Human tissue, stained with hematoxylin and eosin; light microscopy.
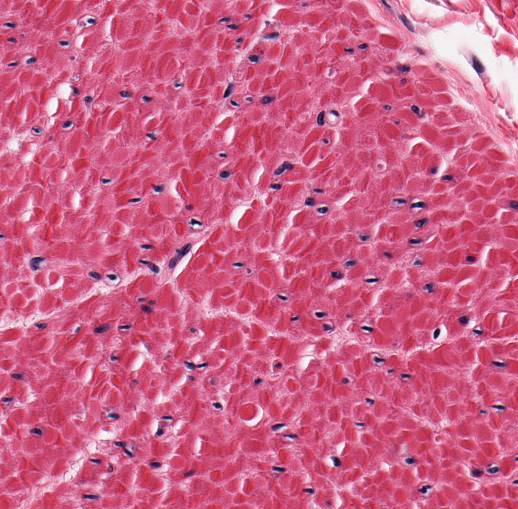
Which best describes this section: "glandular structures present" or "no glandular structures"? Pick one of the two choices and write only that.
No glandular structures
